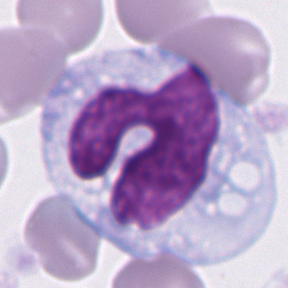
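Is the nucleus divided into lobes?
No; it is one continuous folded mass.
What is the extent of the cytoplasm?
It is abundant, forming a wide rim around the nucleus.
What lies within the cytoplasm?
Several clear round vacuoles, mostly on the right, and only fine, faint, dust-like granules.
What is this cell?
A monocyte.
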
